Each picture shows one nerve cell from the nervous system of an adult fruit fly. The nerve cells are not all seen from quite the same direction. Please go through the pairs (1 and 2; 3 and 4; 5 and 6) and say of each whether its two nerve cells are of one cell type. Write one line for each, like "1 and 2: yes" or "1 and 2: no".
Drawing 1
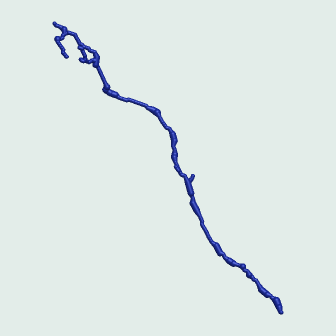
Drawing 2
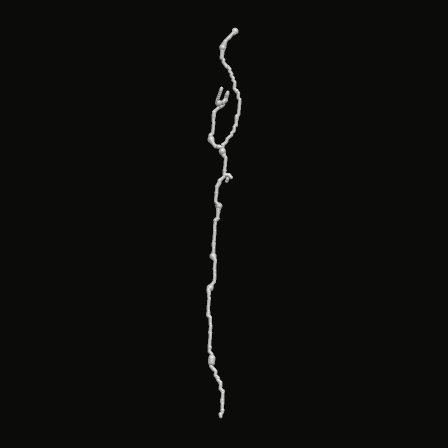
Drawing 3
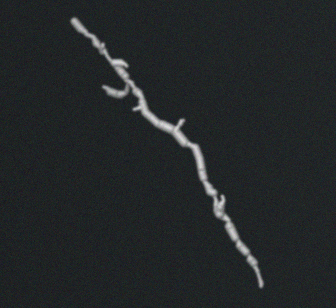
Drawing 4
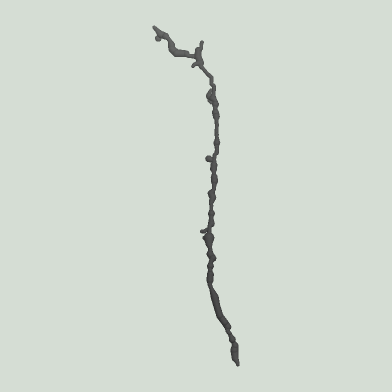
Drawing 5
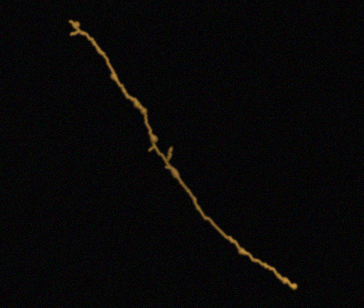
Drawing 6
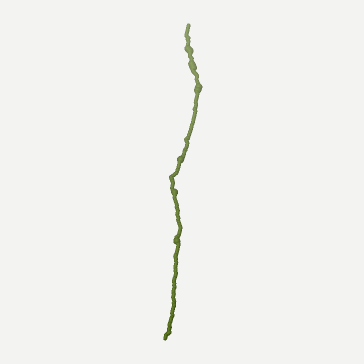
1 and 2: no
3 and 4: yes
5 and 6: yes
